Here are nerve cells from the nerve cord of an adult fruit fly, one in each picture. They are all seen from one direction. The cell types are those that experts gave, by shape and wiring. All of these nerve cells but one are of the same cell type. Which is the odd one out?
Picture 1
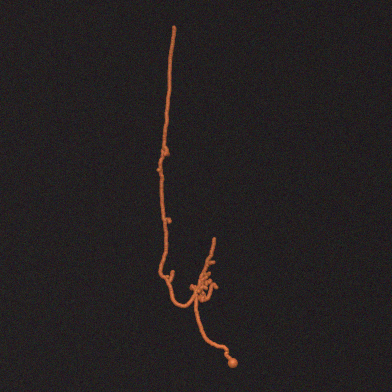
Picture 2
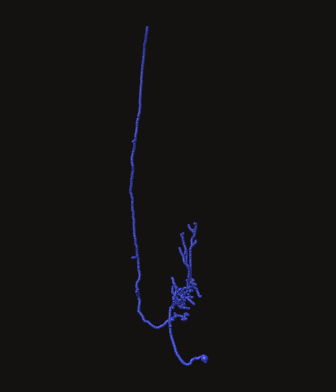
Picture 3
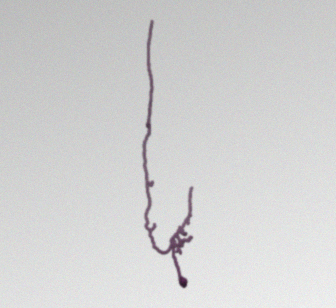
Picture 2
